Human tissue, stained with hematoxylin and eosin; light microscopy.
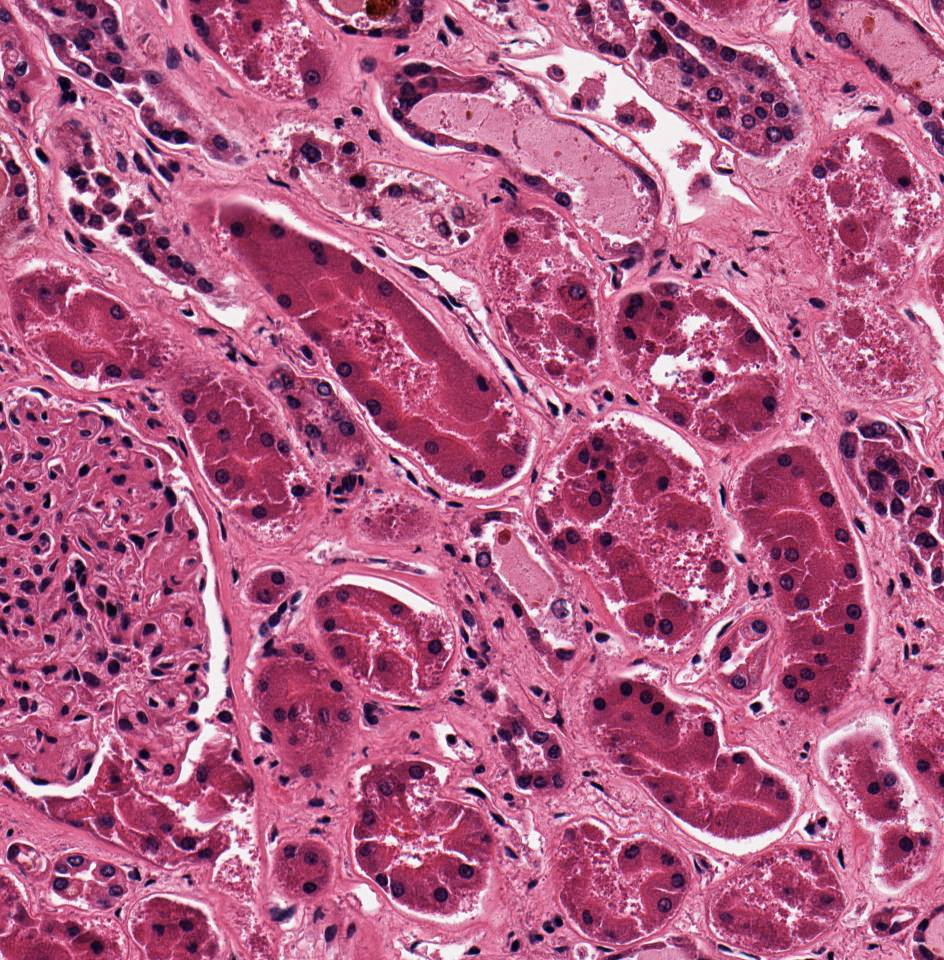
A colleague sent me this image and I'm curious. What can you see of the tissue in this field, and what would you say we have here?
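Closely packed tubules in round, oval and elongated profiles fill the field. Single-layered large lining cells have abundant deeply eosinophilic cytoplasm and round, regular nuclei. A white cleft borders a rounded, densely cellular tuft of small dark nuclei at the left edge. This is renal cortex.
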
